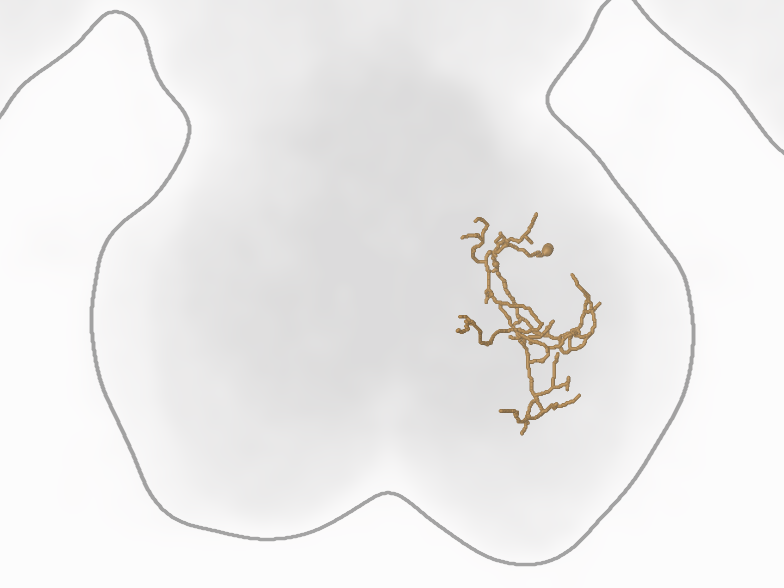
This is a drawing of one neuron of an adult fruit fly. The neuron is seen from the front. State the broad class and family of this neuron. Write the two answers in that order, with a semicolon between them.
nerve-cord intrinsic neuron; hemilineage 20A.22A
